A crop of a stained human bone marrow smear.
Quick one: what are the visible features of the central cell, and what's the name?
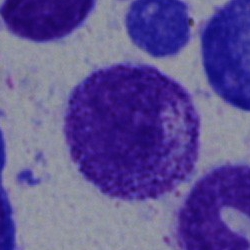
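It's round in outline, and there are no projections anywhere on its surface. Granules fill it right out to the edge, though the right part is a paler, less densely granular area. That's a myelocyte.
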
